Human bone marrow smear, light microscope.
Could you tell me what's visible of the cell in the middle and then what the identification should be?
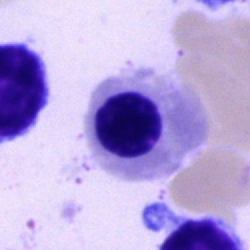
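Nucleus off-centre toward the left side of the cell. Chromatin dense, dark purple. Cytoplasm broader on the right side of the nucleus than on the left; no distinct granules visible. Erythroblast.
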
